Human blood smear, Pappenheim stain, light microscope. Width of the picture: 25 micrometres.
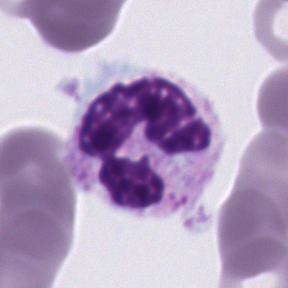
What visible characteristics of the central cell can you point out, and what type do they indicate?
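The cell has a roughly round outline. Its nucleus is divided into several lobes that curve around a pale central area, and no nucleoli are visible. Fine pinkish-violet granules are scattered through the cytoplasm. This is a segmented neutrophil.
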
